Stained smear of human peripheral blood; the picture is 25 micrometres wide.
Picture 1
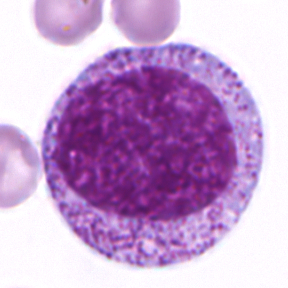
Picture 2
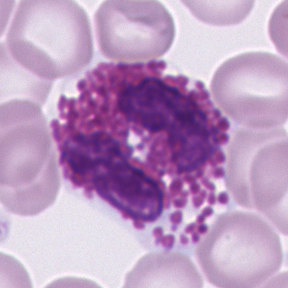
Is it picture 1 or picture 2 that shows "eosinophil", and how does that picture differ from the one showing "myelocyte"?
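The first picture shows a myelocyte, and the second shows an eosinophil. Start with the nucleus: in the eosinophil it is split into two large lobes, one at upper right and one at lower left, with a small unstained gap between them at the centre of the cell. The myelocyte's chromatin is dark purple and stippled rather than smooth, while the eosinophil's is dark purple and coarsely clumped. Now look at the cytoplasm: the myelocyte has a pale lilac background, but the eosinophil's is packed with coarse, round, reddish-purple granules of fairly even size.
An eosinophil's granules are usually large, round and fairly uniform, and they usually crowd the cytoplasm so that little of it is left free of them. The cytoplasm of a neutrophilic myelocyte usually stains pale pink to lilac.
The myelocyte is round, with a smooth outline and no projections, and measures about 19 micrometres across; a red cell touches its left edge.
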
